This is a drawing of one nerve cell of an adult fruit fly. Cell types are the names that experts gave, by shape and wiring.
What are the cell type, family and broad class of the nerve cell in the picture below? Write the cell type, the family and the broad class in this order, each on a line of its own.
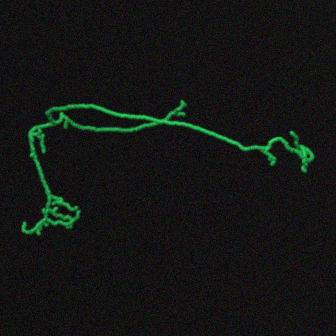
KCa'b'-ap1
class Kenyon Cell
central-brain intrinsic neuron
